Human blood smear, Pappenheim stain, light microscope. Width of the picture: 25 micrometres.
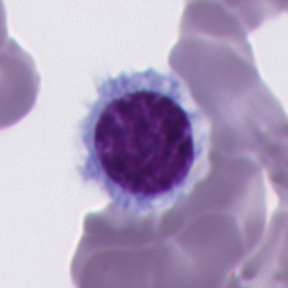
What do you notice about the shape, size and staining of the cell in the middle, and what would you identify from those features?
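Fine hair-like projections fringe the border of the cell along its whole circumference. Its nucleus is round in outline, about 9 micrometres across, and sits centrally, with cytoplasm visible on all sides. That cytoplasm is pale blue and forms only a narrow rim around the nucleus. The cell is a hairy cell.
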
